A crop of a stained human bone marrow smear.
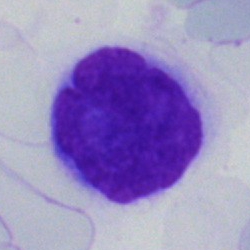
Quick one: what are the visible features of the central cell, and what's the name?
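Outline roughly round. Nucleus filling nearly the whole cell; cytoplasm only a thin, pale rim around it. No vacuoles. Cell: blast.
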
